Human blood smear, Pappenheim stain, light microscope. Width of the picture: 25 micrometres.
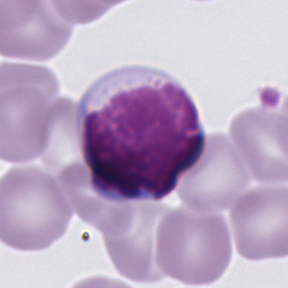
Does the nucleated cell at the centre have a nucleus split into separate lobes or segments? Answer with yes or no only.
No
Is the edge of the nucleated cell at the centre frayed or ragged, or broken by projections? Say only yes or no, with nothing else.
No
